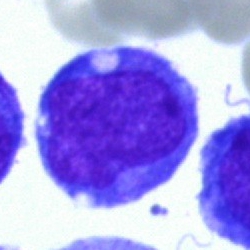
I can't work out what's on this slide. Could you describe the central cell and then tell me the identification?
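In this cell the chromatin is finely granular rather than clumped. The cytoplasm forms a narrow rim of deep blue. A small pale clear spot sits at the top edge of the cell, and a paler patch of cytoplasm lies at the lower right beside the nucleus. The cell is a blast.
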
